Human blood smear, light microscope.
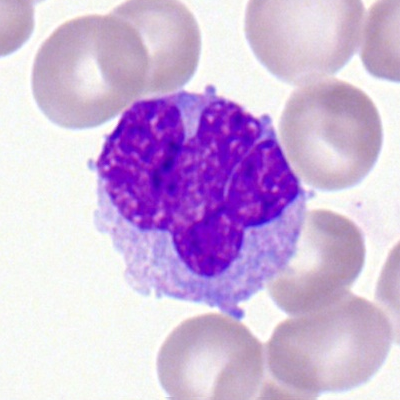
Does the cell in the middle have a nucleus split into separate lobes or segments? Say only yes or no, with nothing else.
Yes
